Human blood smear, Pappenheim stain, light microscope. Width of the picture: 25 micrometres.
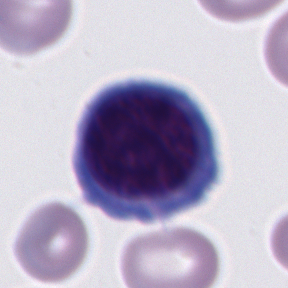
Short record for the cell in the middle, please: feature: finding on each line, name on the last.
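Rim: narrow cytoplasm around nucleus, widest below
Chromatin: dark purple, coarsely clumped
Nucleolus: none stands out
Granules: none seen in cytoplasm
Identity: normoblast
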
